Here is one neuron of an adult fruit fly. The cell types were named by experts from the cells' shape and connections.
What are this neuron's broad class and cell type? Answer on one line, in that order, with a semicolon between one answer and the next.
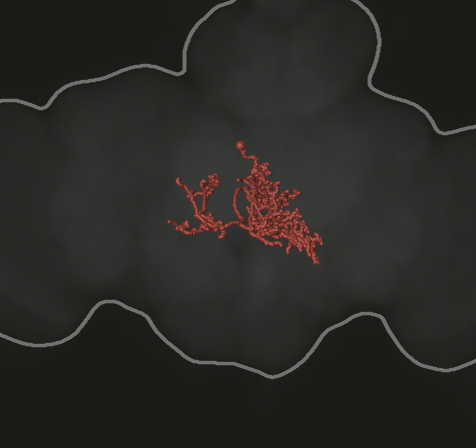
central-brain intrinsic neuron; CRE005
